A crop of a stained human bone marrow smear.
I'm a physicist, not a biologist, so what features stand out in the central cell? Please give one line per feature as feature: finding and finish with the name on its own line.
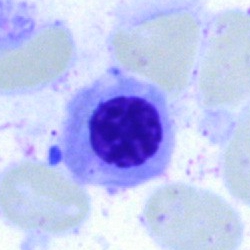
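Chromatin: dark purple, in coarse clumps
Nucleolus: none seen
Cytoplasm: pale blue
Granules: none visible in the cytoplasm
Name: erythroblast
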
